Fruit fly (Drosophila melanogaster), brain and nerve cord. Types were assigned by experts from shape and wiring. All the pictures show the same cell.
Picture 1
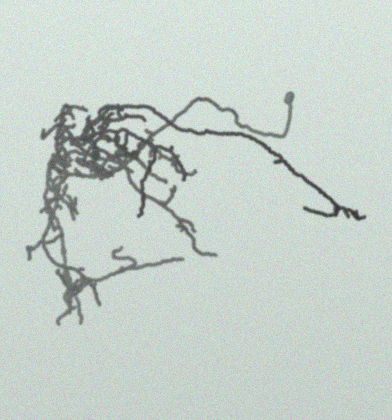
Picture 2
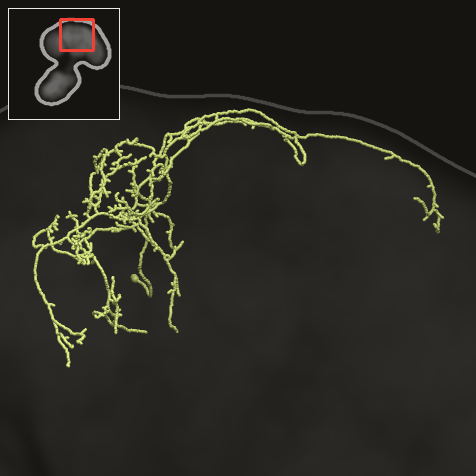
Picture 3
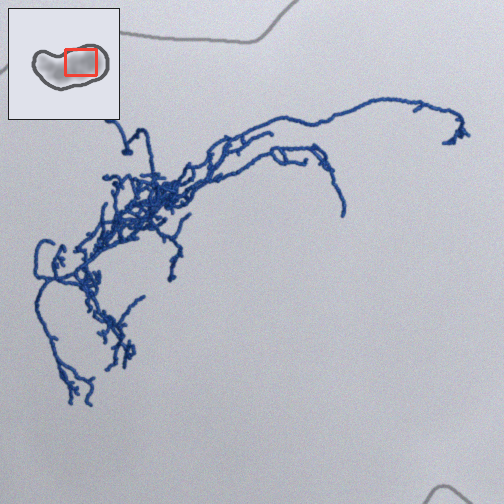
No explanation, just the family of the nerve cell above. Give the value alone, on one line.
hemilineage DM4_dorsal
